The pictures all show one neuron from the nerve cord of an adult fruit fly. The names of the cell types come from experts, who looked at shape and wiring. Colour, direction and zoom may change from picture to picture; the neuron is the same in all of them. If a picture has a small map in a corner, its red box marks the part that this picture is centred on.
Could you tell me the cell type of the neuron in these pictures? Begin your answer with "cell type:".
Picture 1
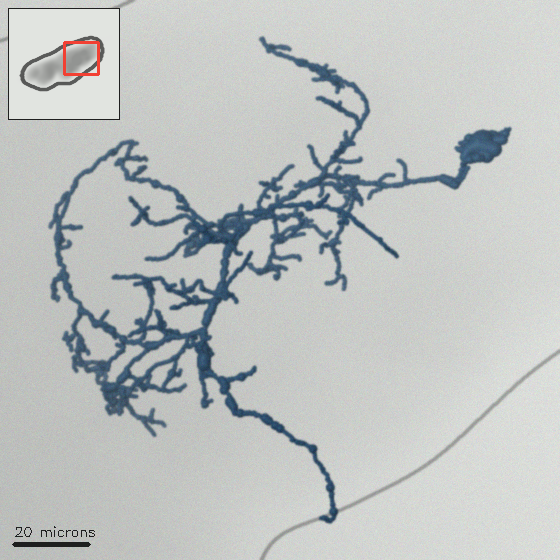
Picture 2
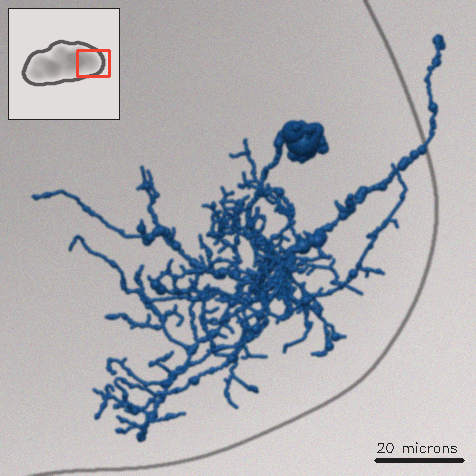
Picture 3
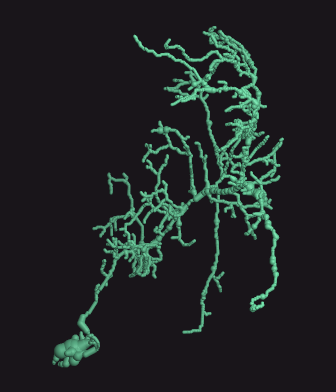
cell type: Acc. tr flexor MN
